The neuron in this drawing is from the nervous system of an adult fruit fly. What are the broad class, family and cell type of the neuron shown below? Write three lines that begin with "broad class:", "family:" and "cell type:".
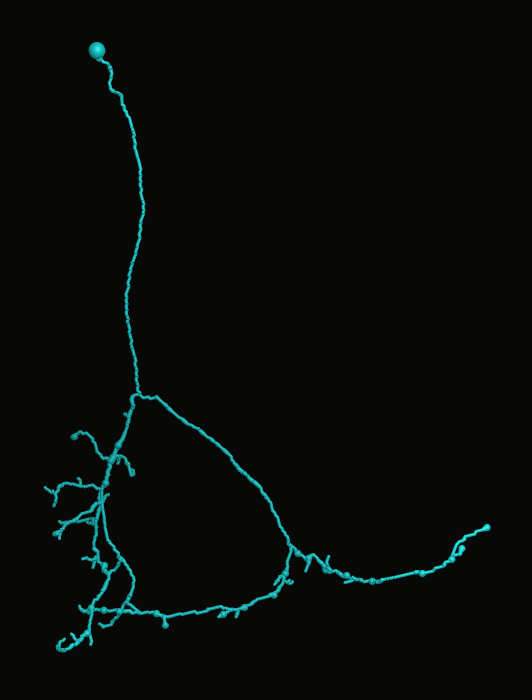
broad class: central-brain intrinsic neuron
family: hemilineage SMPad2
cell type: CB3998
